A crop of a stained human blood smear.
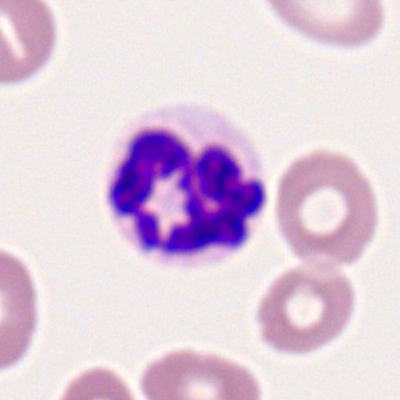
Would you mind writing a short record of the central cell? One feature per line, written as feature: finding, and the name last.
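Outline: round and smooth
Nucleus: several connected lobes
Lobe arrangement: curving around a pale star-shaped area near the middle of the cell
Cytoplasm: pale pinkish-lilac
Name: segmented neutrophil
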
